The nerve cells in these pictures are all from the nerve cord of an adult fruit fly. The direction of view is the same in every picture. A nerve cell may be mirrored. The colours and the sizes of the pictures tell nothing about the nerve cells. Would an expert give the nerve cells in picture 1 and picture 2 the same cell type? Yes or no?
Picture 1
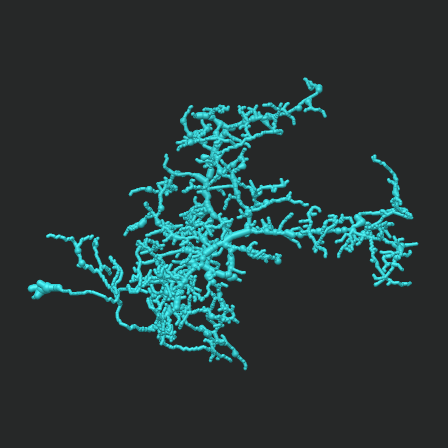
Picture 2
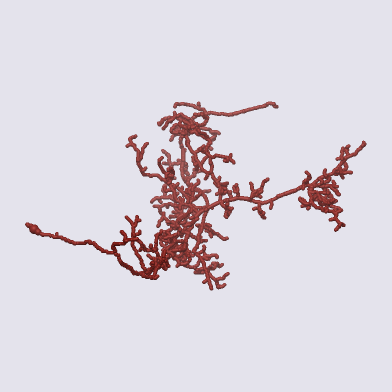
yes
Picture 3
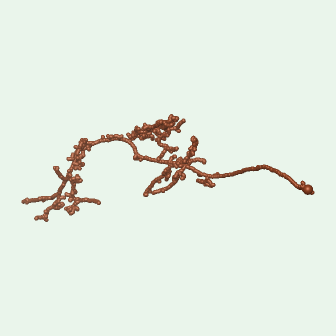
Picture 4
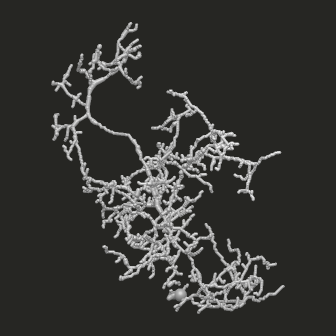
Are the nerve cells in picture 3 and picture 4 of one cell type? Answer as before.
no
